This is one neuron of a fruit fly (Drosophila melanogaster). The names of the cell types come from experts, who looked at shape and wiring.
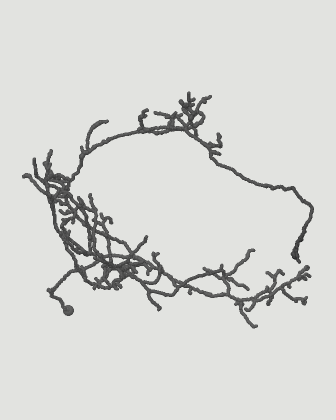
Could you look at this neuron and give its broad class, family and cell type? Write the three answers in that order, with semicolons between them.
central-brain intrinsic neuron; hemilineage LALa1_anterior; CL055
